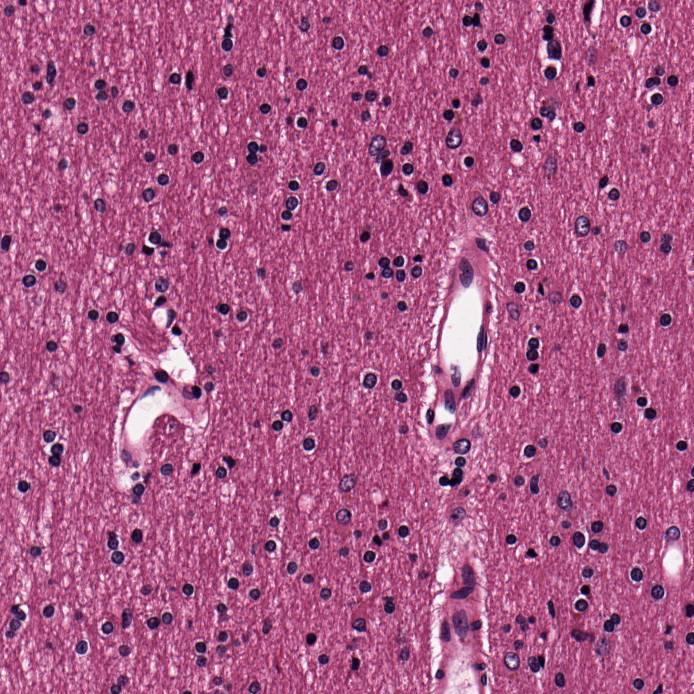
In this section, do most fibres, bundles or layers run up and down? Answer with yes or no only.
Yes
